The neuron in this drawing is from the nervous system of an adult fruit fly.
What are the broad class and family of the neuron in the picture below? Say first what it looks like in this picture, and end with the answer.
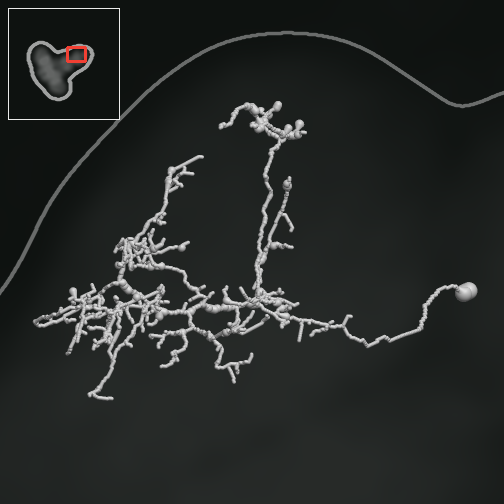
The picture shows dozens of branch ends. As drawn here it is wider than it is tall. Its broad class is nerve-cord intrinsic neuron. The family is hemilineage 04B.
